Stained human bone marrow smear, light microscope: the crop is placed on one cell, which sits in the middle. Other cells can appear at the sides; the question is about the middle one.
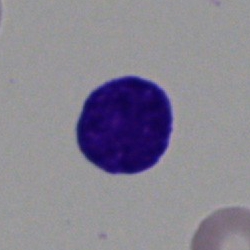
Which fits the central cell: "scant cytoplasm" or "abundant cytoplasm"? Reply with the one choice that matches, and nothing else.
Scant cytoplasm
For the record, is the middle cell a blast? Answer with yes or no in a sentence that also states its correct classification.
Yes, the cell at the centre is designated a blast.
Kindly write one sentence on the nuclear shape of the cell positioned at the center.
Have a look at the nucleus, which is one compact mass, round, oval or kidney-shaped.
